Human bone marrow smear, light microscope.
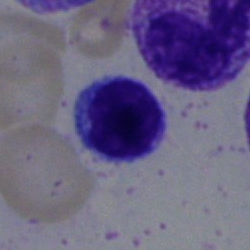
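Lymphocyte, central cell, stained human bone marrow smear. Chromatin dense and deeply stained. Thin rim of deep blue cytoplasm around the nucleus, widest on the left.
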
